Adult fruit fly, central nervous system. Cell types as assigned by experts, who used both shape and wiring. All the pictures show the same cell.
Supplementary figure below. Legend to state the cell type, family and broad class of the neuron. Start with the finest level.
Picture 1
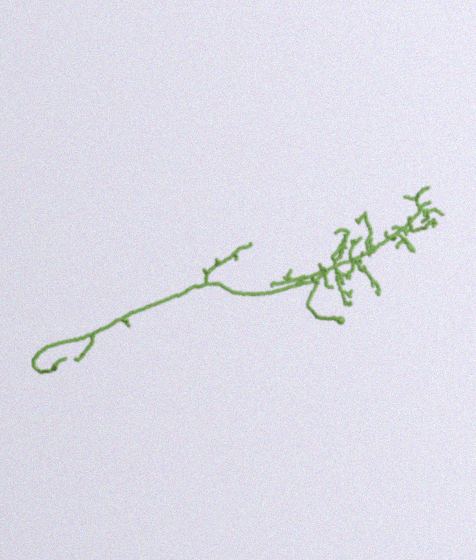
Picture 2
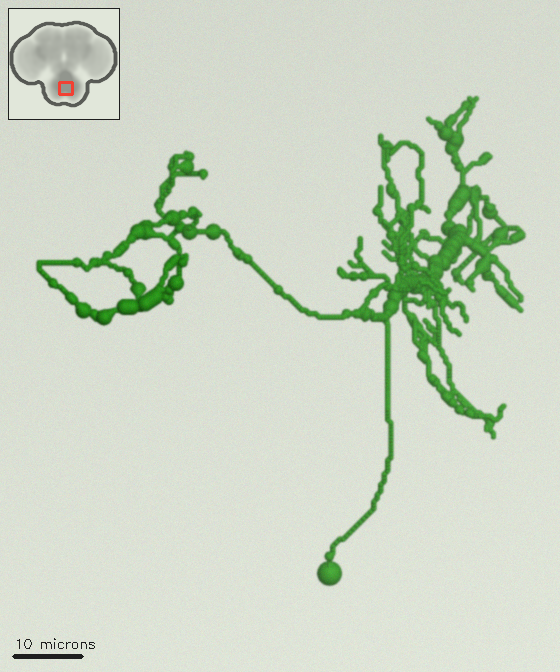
IN10B030; hemilineage 10B; nerve-cord intrinsic neuron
